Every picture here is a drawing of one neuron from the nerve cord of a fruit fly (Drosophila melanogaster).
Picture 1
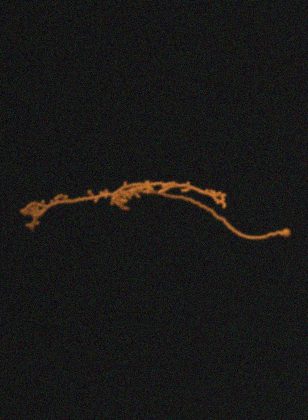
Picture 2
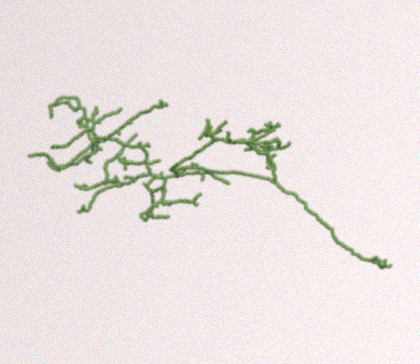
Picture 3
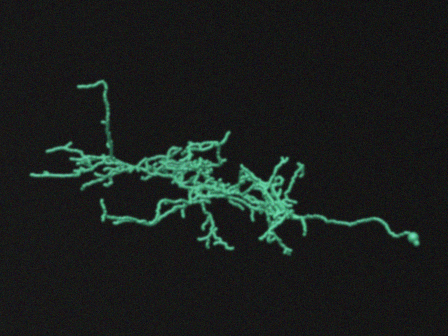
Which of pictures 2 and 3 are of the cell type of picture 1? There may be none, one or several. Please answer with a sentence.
Picture 3 is of the same cell type.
